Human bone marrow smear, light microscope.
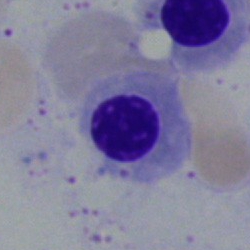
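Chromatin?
Dense, dark purple, a few small paler patches.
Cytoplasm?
Pale greyish blue; rim broader lower right than upper left.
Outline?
Somewhat irregular, not smoothly round.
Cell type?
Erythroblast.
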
